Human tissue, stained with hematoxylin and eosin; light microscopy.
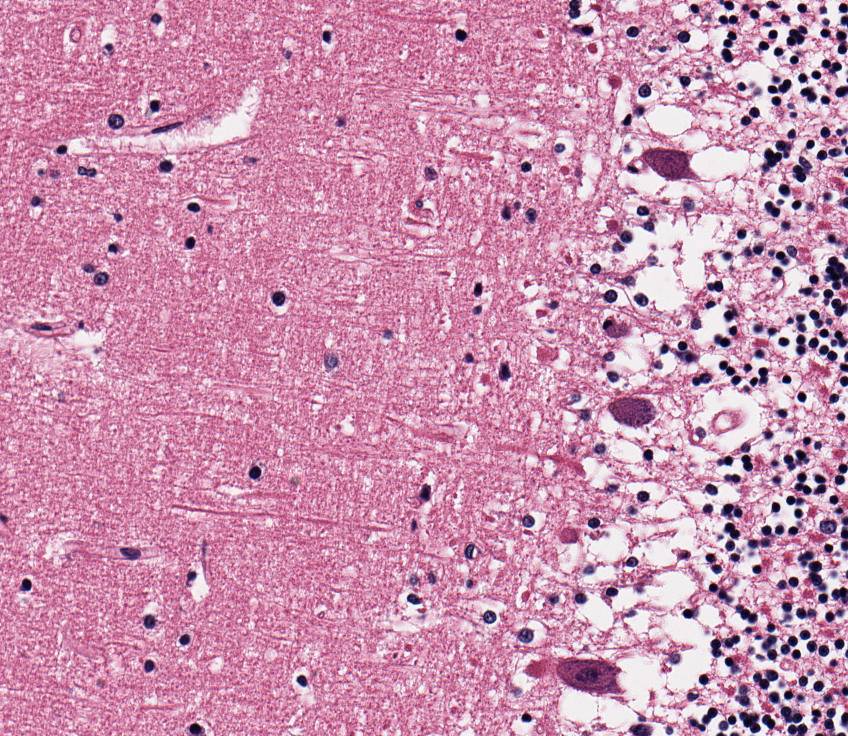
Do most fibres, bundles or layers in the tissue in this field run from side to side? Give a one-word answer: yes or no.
Yes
